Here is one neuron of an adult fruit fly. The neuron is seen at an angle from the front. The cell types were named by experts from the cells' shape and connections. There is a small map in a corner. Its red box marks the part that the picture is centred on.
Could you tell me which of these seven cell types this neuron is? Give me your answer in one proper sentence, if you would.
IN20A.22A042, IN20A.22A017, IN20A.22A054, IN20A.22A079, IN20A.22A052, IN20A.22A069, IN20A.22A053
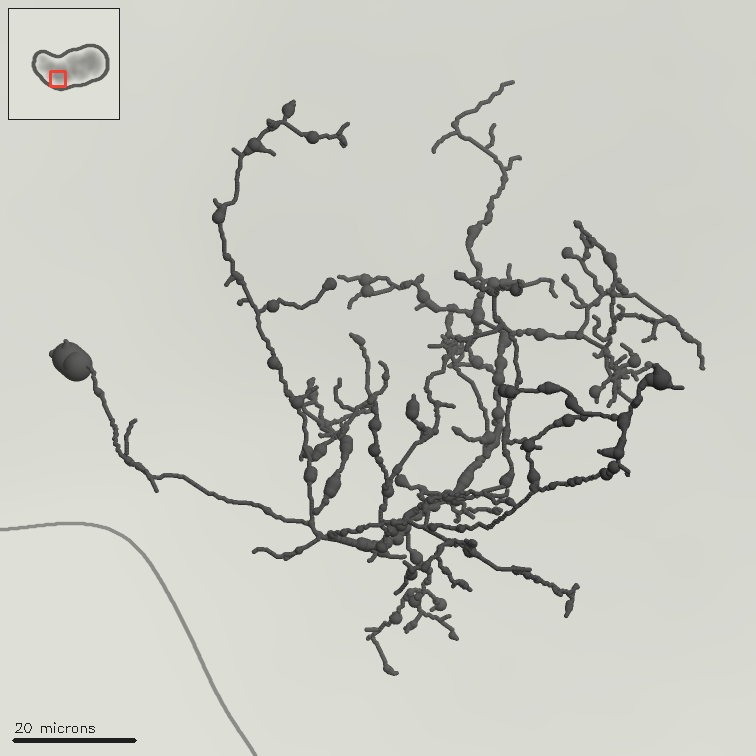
For this neuron, the cell type is IN20A.22A069.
